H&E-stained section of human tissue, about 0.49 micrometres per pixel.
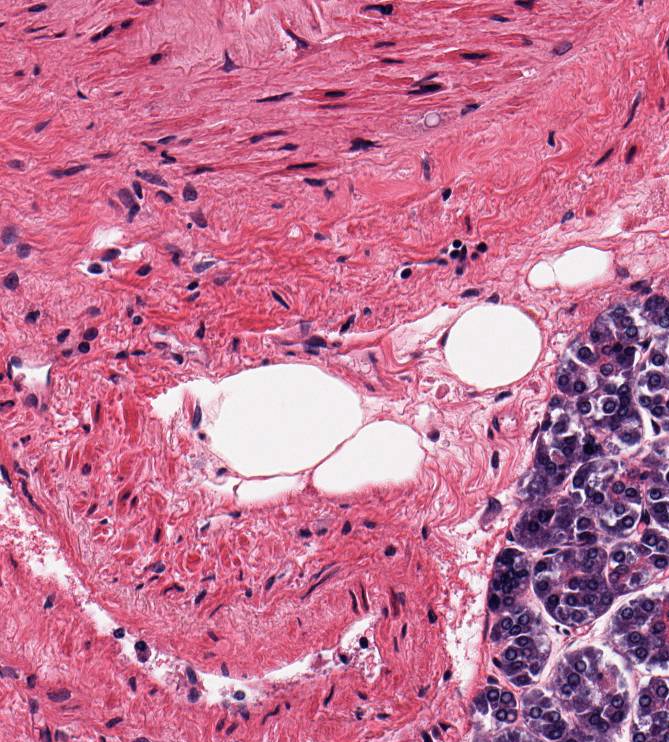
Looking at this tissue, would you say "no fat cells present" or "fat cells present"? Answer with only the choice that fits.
Fat cells present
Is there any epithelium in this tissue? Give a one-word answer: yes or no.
Yes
